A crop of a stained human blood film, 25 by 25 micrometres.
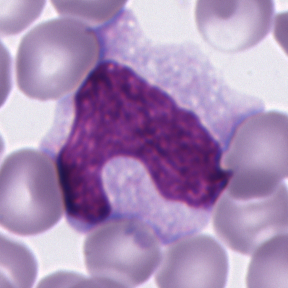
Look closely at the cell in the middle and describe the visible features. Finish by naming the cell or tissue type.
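Note first the irregular outline, where angular corners take the place of a smooth curve. The nucleus is horseshoe-shaped, its notch opening downward. It lies toward the lower left, so the widest band of cytoplasm falls at the upper right. That cytoplasm is abundant. The cell is a monocyte.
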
